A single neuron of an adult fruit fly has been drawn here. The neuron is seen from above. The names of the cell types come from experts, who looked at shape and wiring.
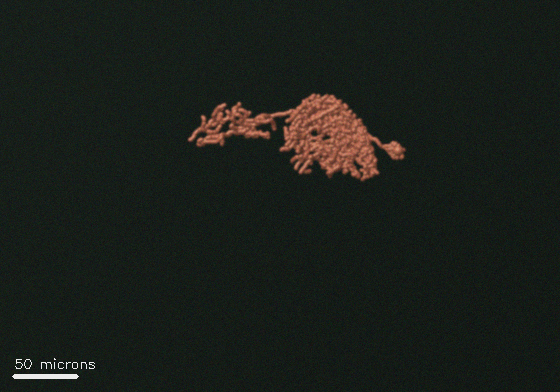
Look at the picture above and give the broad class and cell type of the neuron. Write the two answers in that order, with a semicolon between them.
central-brain intrinsic neuron; GNG024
